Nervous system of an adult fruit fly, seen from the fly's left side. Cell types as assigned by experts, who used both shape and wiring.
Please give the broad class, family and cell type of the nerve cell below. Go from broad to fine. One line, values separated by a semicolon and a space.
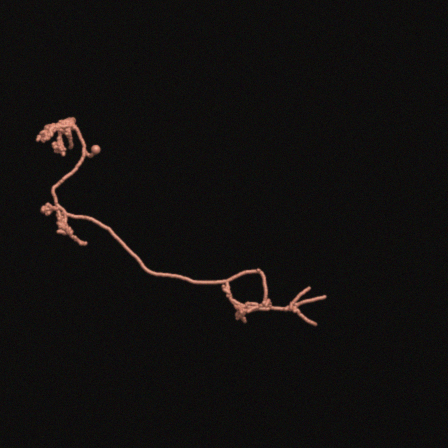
descending neuron; hemilineage DM2_central; DNpe041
